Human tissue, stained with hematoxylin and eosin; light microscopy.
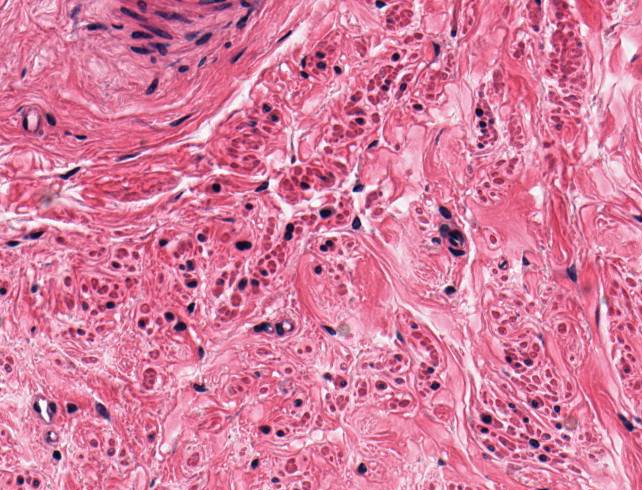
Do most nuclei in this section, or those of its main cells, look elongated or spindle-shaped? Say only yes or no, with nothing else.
No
